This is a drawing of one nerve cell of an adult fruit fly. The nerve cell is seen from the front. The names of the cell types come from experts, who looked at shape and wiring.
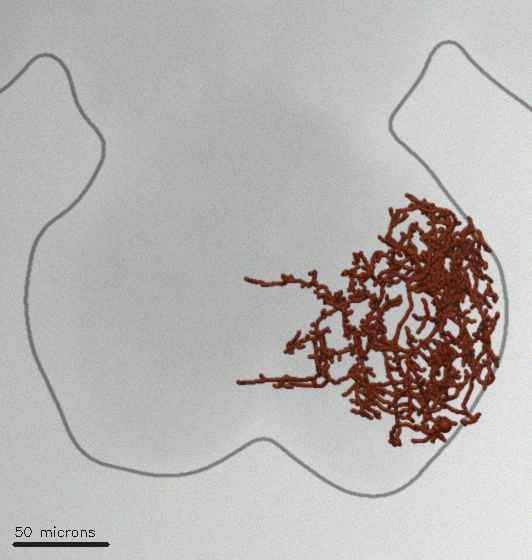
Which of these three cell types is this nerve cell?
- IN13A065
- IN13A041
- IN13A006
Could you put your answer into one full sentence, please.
The cell type name IN13A006 applies to this nerve cell.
